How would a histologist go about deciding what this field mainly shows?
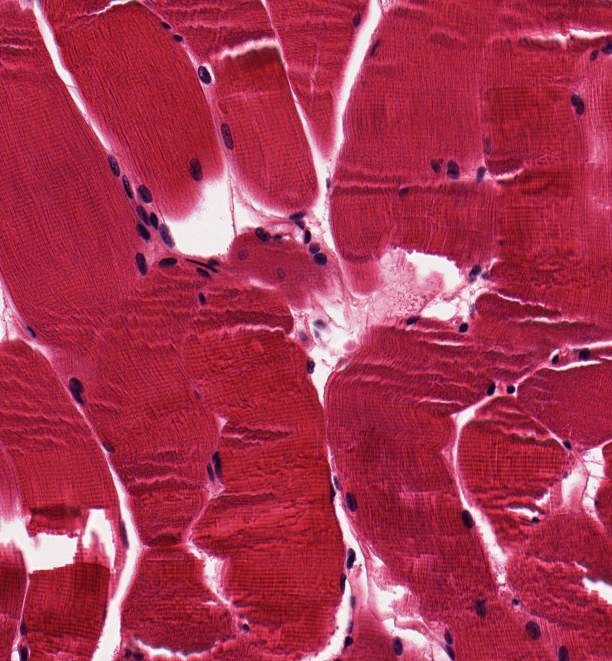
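Skeletal muscle: look at the nuclei, which are dark, oval and flattened and lie at the fibre edges, just beneath their borders, not in their centres.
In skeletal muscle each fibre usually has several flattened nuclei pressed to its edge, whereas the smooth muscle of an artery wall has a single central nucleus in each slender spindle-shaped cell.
Between the fibres you will see only thin strands of pale connective tissue with a few small nuclei, a little more near the centre. The fibres also run in several directions, and no fat cells appear.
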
